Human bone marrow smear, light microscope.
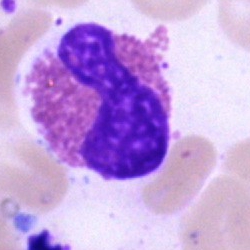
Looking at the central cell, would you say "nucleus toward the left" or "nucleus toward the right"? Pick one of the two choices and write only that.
Nucleus toward the right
